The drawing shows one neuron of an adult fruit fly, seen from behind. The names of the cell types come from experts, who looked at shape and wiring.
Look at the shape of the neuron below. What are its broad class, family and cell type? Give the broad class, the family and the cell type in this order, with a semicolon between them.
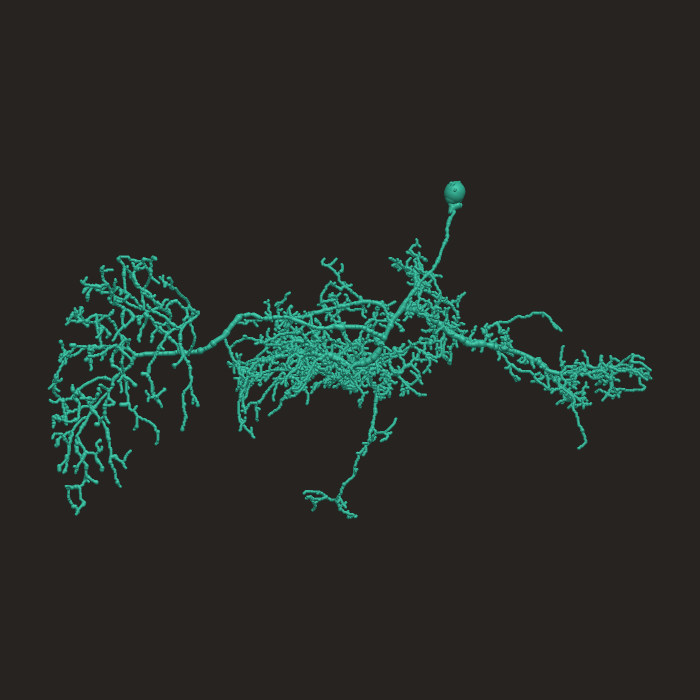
visual centrifugal neuron; LoVC; LoVC7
